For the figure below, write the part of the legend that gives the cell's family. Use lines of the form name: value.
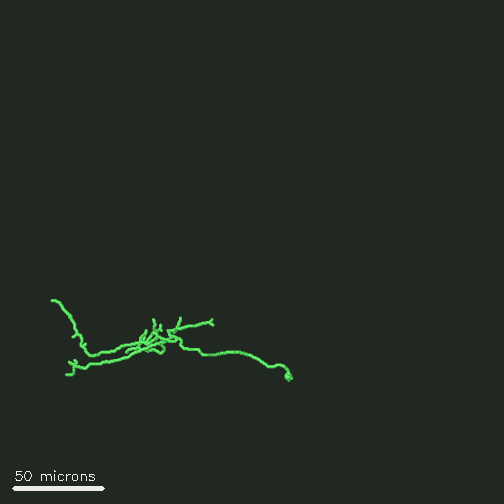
family: hemilineage 14A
